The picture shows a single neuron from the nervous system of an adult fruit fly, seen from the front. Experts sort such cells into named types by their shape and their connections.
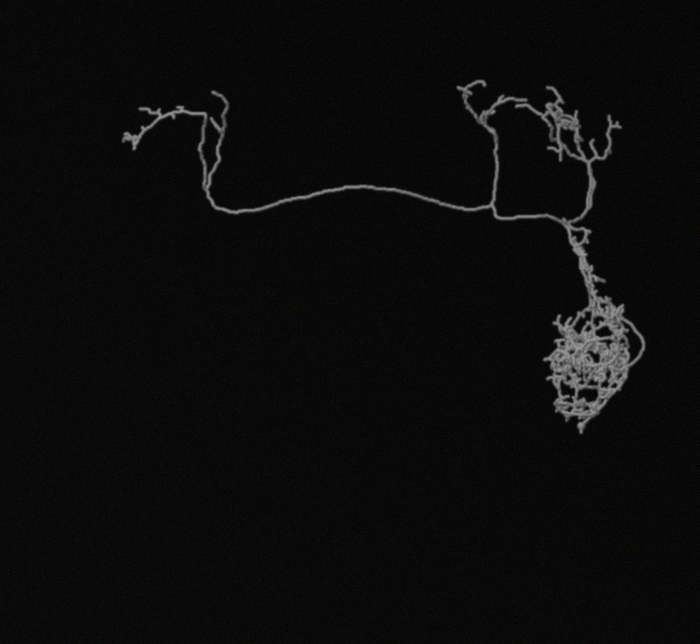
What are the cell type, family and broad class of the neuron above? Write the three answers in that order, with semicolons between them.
AVLP317; hemilineage VLPl&p2_lateral; central-brain intrinsic neuron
